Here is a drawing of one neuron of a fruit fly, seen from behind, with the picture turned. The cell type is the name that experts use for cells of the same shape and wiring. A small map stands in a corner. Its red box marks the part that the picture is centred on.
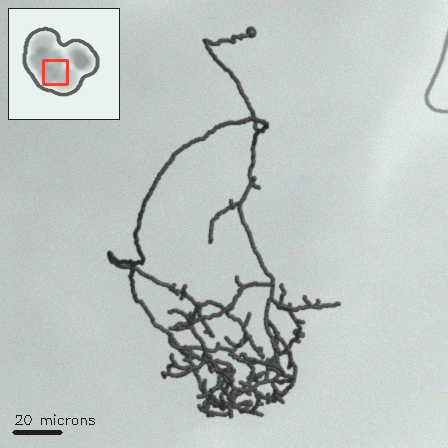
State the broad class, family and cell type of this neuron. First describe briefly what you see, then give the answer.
The cell body can be seen at the top of the picture. From top to bottom in the picture it spans about 170 microns. The picture shows dozens of branch ends. This is a central-brain intrinsic neuron. Its family is hemilineage LALv1_ventral. It is of cell type AVLP454_a1.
